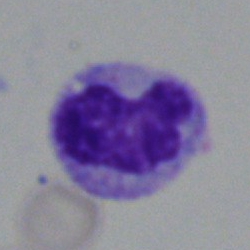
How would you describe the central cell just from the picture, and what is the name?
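The central cell has a roughly round outline. Its nucleus fills most of the cell, and the chromatin is dark purple and coarsely clumped. The cytoplasm is pale lilac-grey. This cell is a monocyte.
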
